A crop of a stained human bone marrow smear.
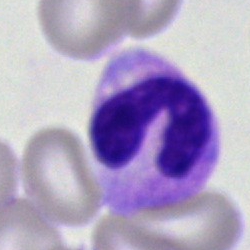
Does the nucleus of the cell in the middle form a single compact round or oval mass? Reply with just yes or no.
No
